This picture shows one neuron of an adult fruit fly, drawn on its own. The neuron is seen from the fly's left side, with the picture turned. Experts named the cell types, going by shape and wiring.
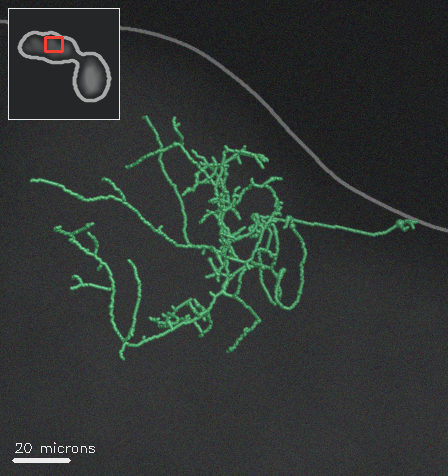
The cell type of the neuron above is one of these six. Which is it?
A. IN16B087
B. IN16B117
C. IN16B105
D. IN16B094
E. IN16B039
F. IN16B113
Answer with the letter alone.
F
